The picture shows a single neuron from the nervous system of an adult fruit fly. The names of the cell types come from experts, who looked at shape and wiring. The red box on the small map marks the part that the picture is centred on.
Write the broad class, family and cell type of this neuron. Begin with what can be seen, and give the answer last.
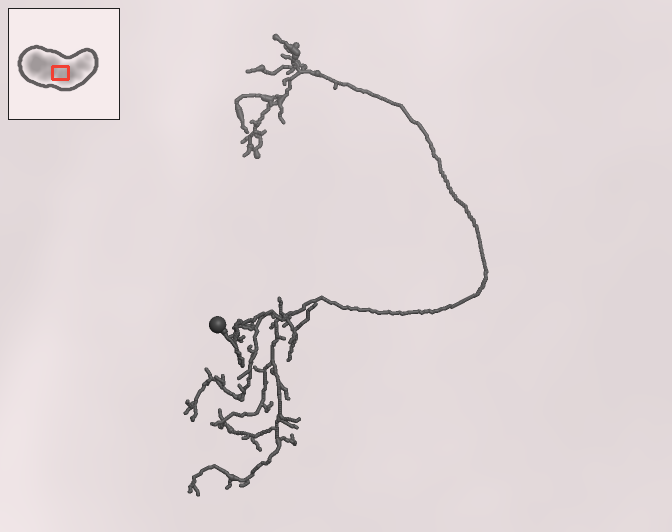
Dozens of branch ends can be seen. As drawn here it is taller than it is wide. It is an optic-lobe intrinsic neuron. The family is Tm. The cell type is Tm35.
